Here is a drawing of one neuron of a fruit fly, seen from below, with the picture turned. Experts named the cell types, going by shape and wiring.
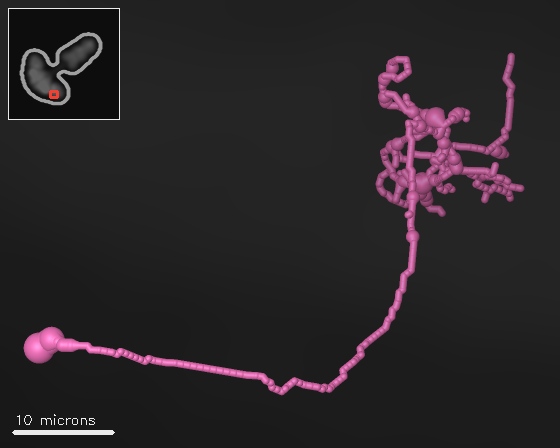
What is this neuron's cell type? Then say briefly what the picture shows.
It is of cell type Cm1. It is an optic-lobe intrinsic neuron. It lies in the brain. Its cell body lies at the lower left of the picture. From left to right in the picture it spans about 50 microns.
